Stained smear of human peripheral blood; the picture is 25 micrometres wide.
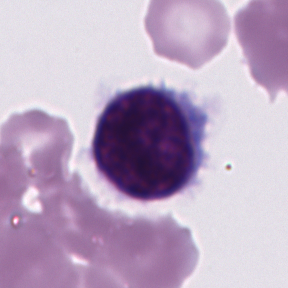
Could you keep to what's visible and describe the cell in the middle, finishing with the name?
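Nucleus occupies most of the cell; cytoplasm only a thin rim. Rim widest on right side. Surface fringed with fine hair-like projections. Chromatin dense, coarsely clumped. Verdict: hairy cell.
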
